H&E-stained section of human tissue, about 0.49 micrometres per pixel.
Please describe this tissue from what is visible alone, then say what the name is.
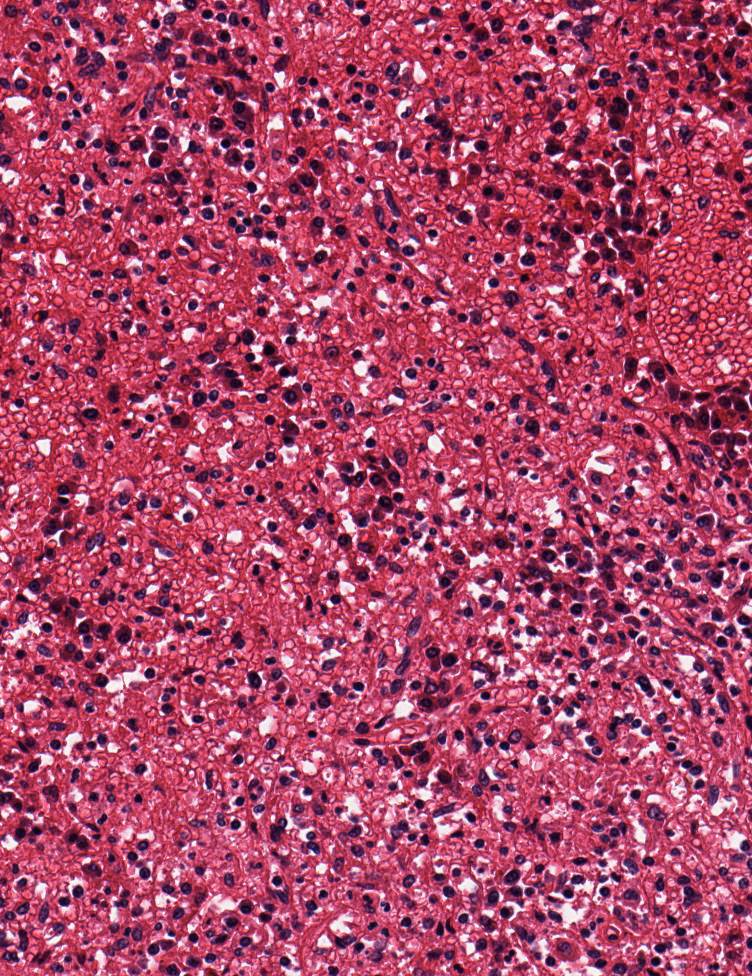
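Diffuse sheet of cells across the whole field; no glands, tubules or other organised units. Background densely packed with red blood cells, giving its deep pink-red colour. Many nucleated cells with small, round, dark-staining nuclei scattered among them. Minority of nuclei elongated, spindle-shaped. Tissue: spleen.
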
